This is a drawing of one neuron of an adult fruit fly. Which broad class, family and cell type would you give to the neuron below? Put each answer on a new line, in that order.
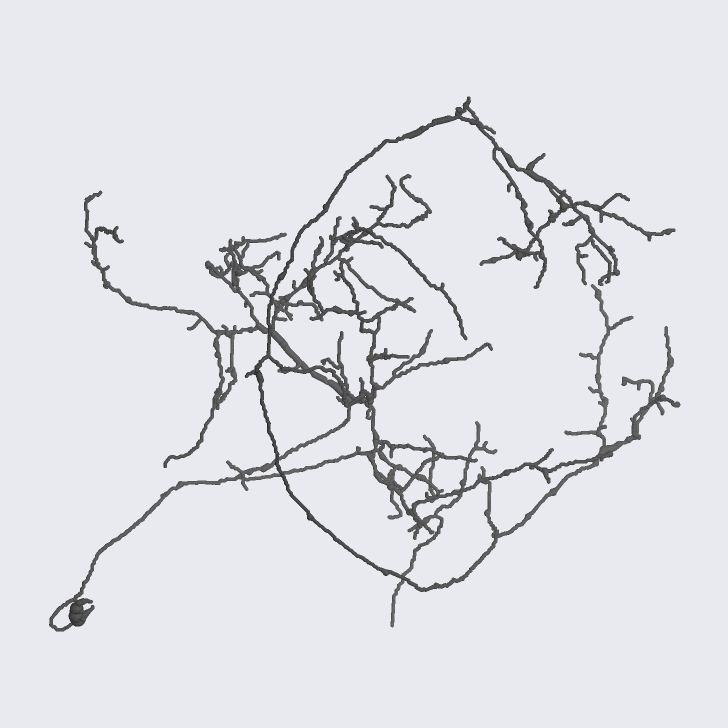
nerve-cord intrinsic neuron
hemilineage 12B
IN12B028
